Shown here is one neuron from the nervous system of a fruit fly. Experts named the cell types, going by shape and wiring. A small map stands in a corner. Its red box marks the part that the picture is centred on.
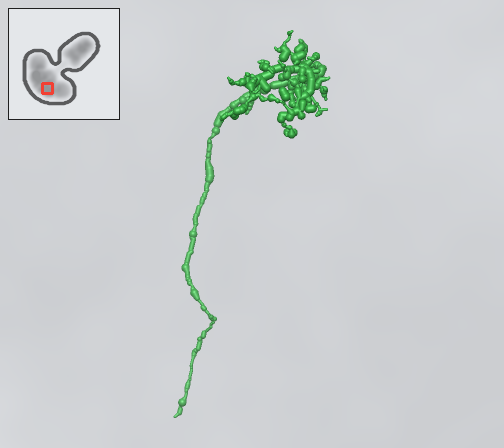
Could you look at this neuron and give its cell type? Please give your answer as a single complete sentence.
It is TRN_VP3a that this neuron is, by cell type.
